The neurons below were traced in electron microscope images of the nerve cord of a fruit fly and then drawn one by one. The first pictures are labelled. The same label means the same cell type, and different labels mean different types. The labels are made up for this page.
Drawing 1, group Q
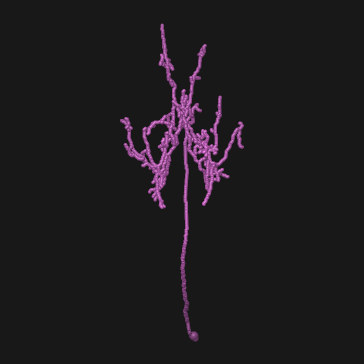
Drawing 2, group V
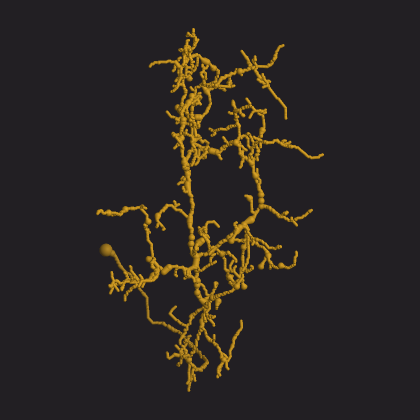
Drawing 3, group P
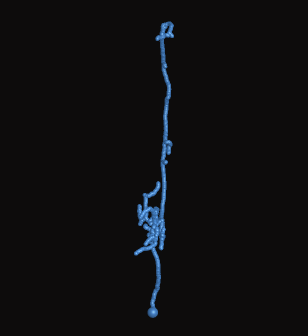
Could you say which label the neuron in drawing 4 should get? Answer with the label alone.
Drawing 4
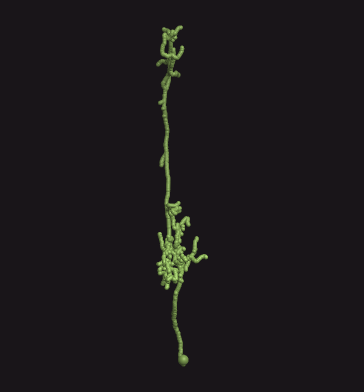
group P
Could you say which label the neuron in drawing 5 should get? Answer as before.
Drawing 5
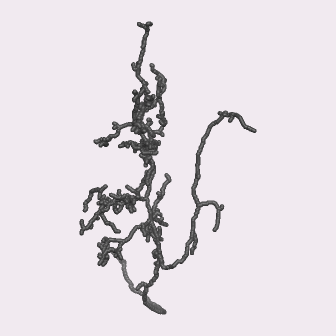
group V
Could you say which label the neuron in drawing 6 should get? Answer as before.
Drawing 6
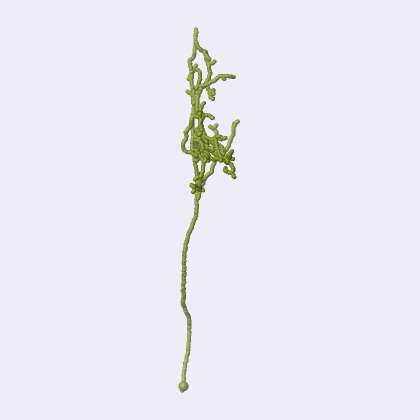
group Q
